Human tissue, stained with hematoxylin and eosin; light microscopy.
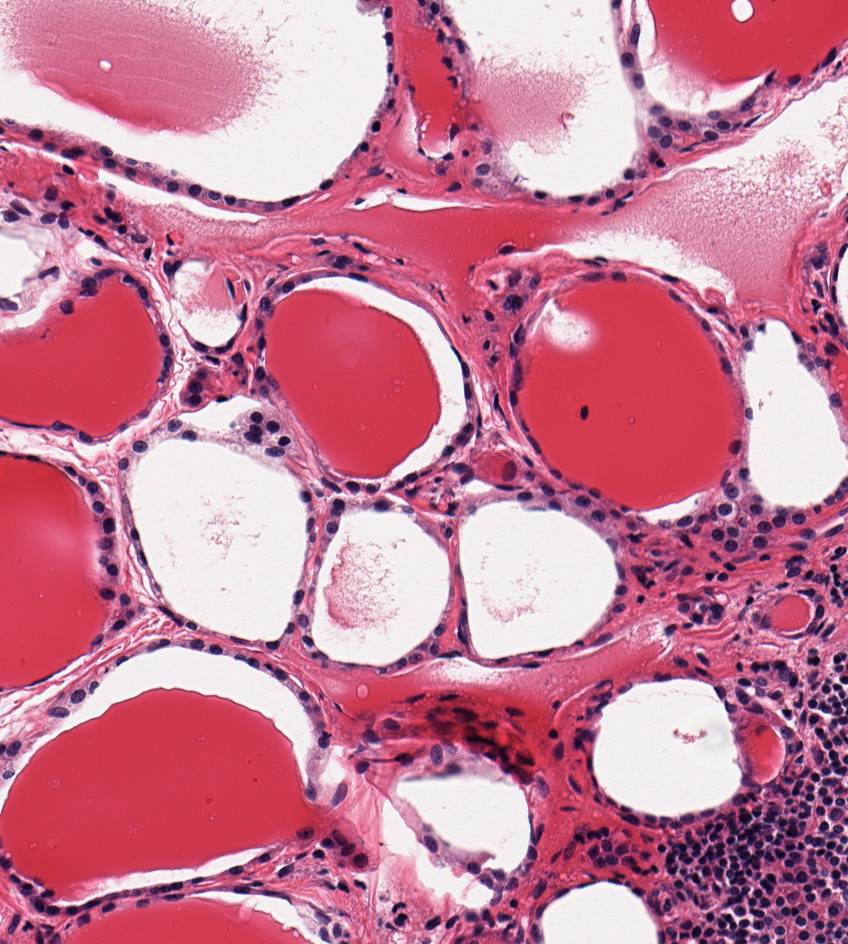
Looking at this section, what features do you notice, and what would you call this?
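Closely packed round to oval follicles of widely varying size fill the field. Lining: single layer, flattened to low cuboidal cells. Many follicles contain homogeneous deep pink material. Lower right corner: dense lymphocyte cluster, small round dark nuclei. This is thyroid.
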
